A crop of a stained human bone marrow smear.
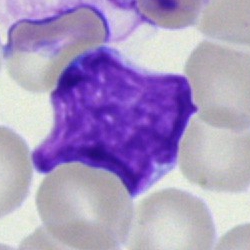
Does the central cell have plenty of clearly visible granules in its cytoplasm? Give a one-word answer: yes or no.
No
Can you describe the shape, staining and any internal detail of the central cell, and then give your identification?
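Start with the outline: it is angular, with several pointed corners instead of a smooth curve. On the right edge, notice a small sharp point sticking out. Now look inside: the nucleus takes up nearly all of the cell, and the cytoplasm appears as a thin rim at most. This cell is a blast.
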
